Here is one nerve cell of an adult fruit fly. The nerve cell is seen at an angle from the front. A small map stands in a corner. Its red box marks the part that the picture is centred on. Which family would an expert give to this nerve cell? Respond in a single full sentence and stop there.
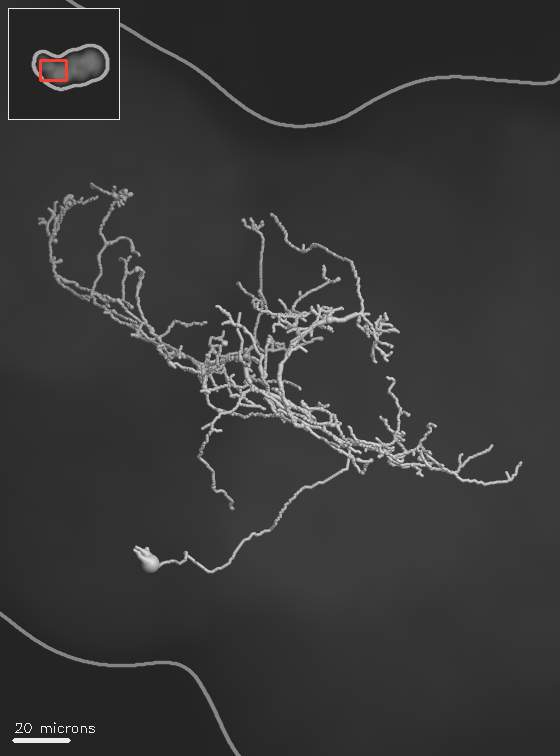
The family designation of this nerve cell is hemilineage 03B.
